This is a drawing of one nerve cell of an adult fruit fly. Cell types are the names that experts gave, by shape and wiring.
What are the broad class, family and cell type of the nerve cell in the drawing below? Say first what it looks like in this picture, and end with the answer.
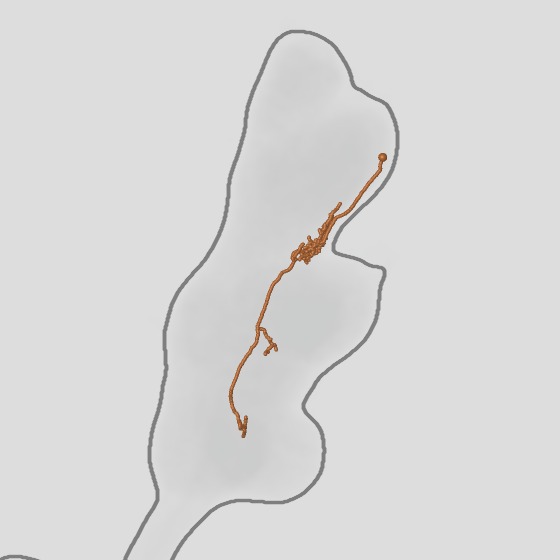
In this view it is taller than it is wide. This is a nerve-cord intrinsic neuron. The family is hemilineage 10B. The cell type is IN10B042.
